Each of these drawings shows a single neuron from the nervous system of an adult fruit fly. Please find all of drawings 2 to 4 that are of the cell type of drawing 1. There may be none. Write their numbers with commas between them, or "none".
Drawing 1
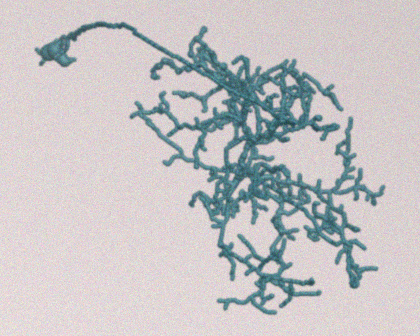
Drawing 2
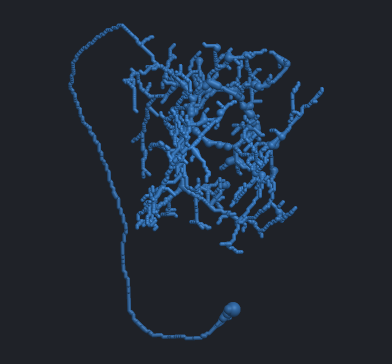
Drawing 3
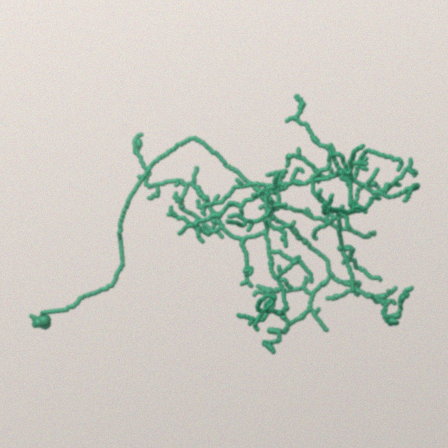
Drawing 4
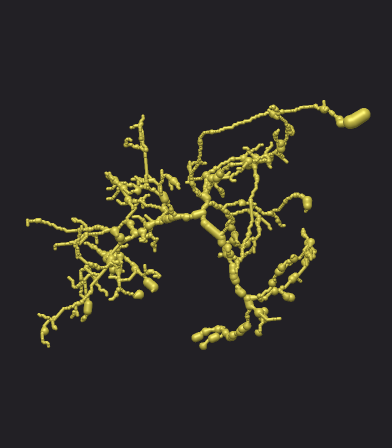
2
